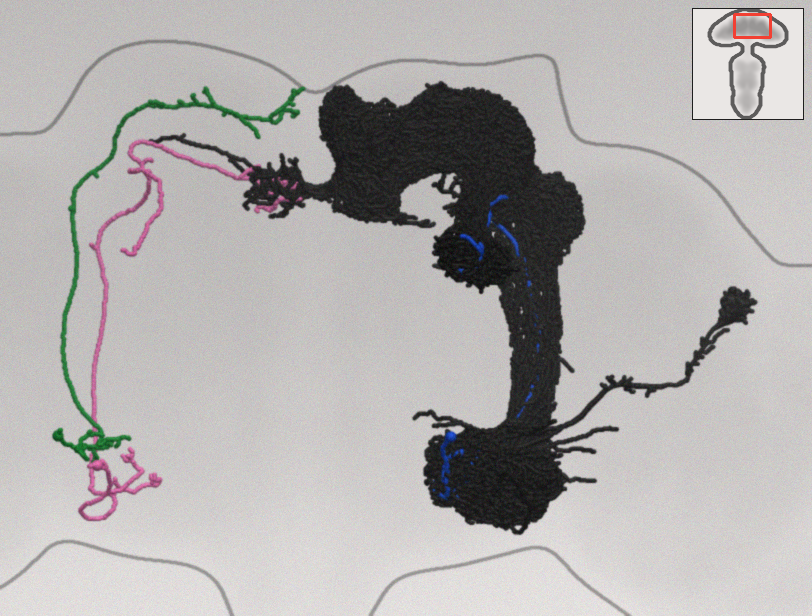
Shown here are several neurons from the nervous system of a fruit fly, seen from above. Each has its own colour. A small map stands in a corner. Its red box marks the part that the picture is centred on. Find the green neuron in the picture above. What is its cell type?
KCg-m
